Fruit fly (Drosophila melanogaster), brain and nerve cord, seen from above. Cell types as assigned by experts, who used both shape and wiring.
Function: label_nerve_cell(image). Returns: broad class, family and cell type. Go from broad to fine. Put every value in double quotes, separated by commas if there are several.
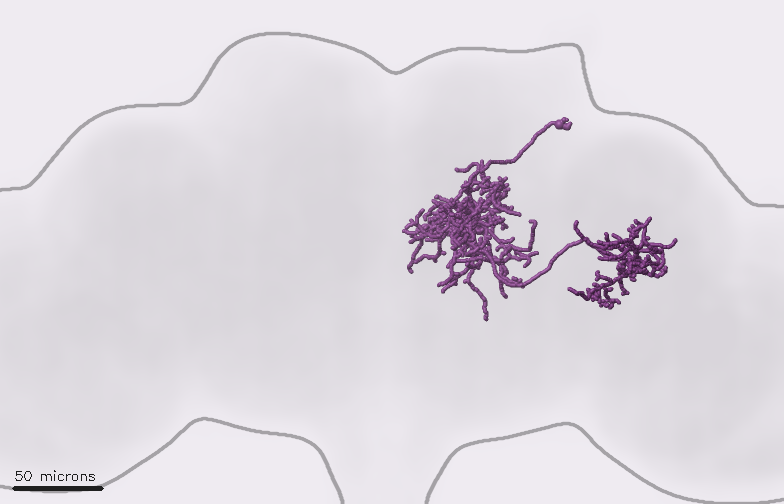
"central-brain intrinsic neuron", "hemilineage VESa1", "SLP469"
